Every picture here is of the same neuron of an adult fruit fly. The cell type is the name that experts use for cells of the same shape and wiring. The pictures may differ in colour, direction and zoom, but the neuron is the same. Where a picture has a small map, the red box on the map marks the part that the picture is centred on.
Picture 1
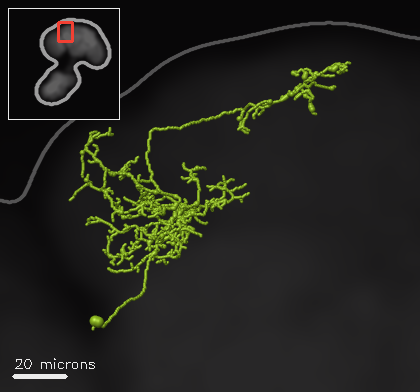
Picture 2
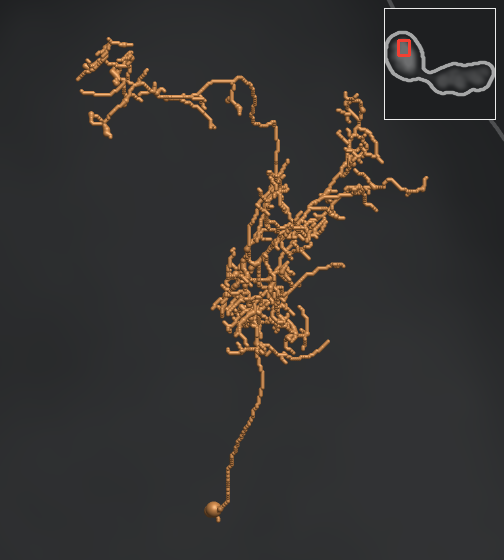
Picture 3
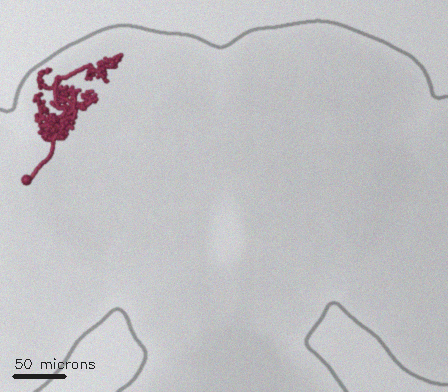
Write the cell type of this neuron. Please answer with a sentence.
The cell type is LHAV2k9.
